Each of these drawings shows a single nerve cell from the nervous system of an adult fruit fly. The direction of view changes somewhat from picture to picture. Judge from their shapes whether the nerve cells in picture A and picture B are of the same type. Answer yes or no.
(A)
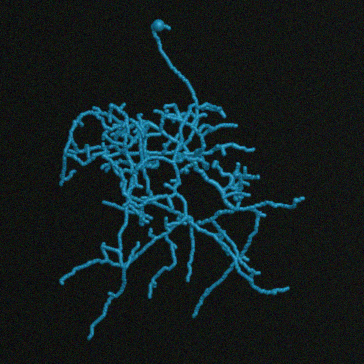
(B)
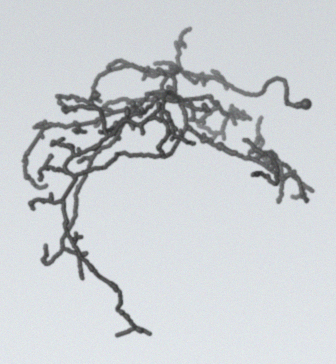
yes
